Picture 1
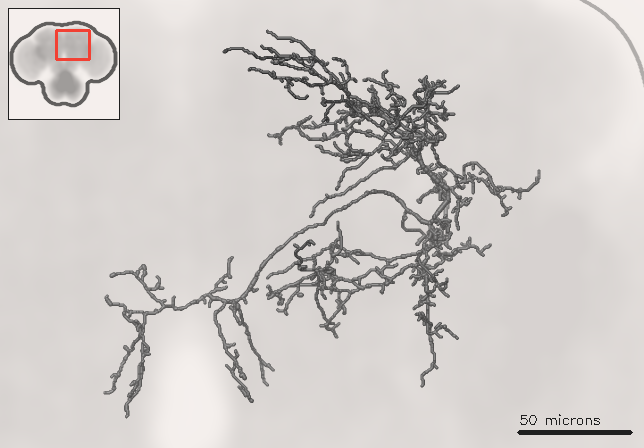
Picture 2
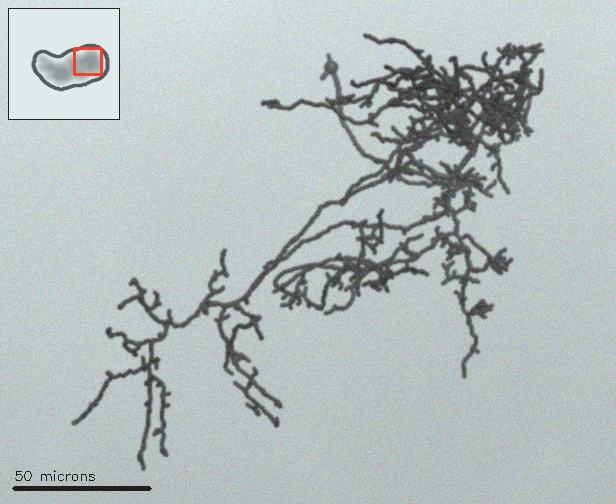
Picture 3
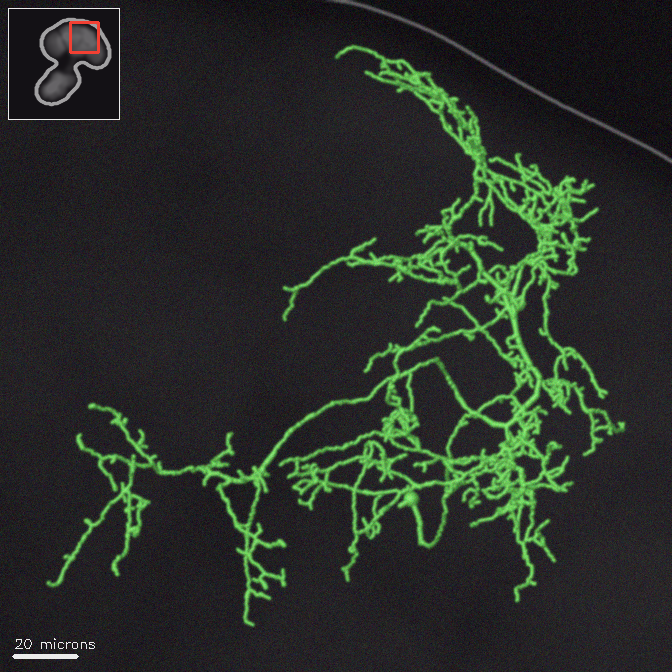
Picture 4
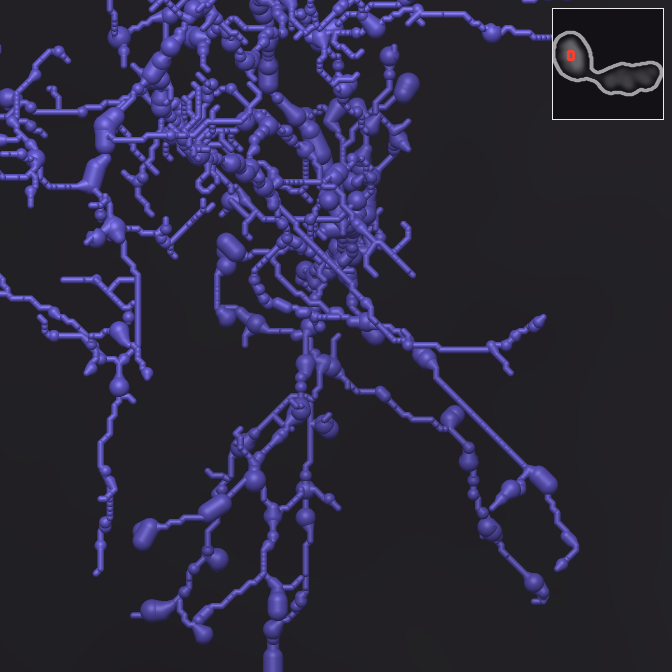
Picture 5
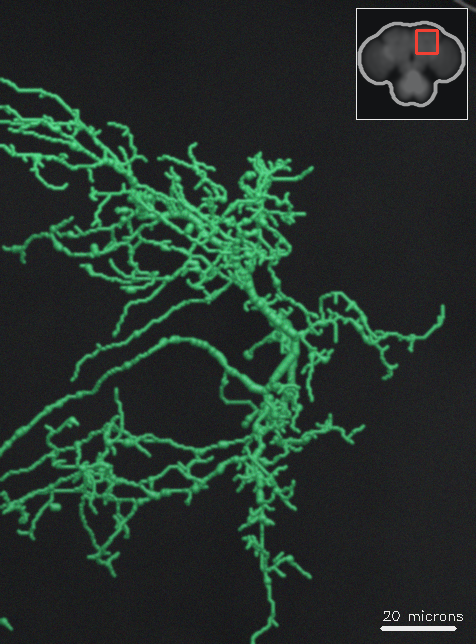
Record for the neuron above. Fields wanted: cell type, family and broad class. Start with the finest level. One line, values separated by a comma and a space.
SIP137m_a, hemilineage DL2_ventral, central-brain intrinsic neuron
